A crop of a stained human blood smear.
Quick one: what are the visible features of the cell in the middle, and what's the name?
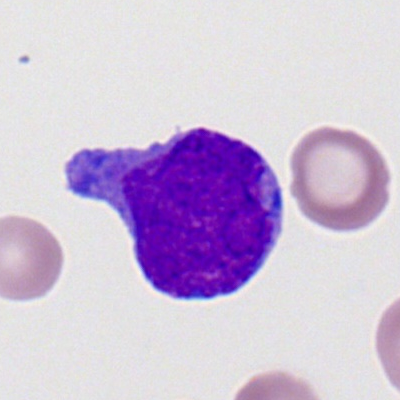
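The cytoplasm is blue. A single tongue of cytoplasm projects from the cell toward the left; elsewhere the cytoplasm forms only a thin rim around the nucleus. The chromatin stains deep purple and has a finely mottled texture. Identification: myeloblast.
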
